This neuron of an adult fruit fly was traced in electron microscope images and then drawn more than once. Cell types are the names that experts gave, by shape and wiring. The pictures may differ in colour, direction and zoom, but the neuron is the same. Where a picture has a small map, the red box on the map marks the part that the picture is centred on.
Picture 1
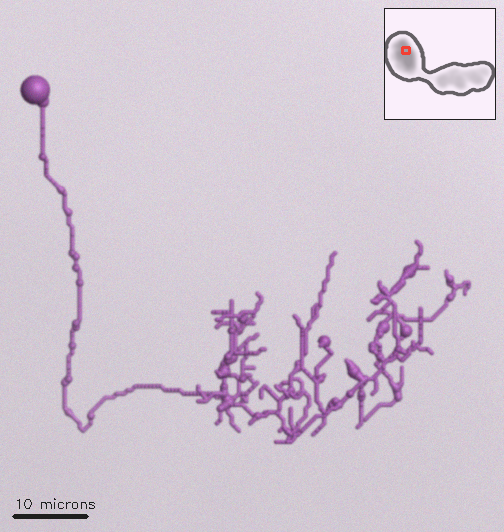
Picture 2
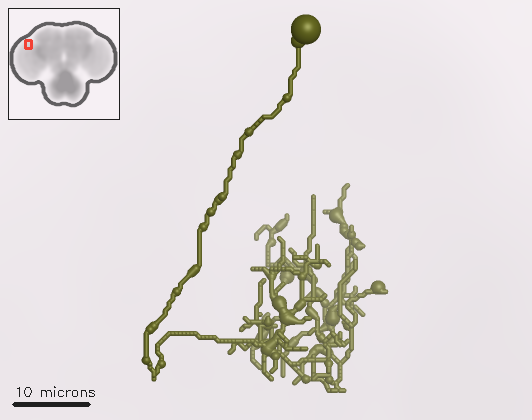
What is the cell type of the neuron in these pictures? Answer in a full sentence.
The cell type is Mi17.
